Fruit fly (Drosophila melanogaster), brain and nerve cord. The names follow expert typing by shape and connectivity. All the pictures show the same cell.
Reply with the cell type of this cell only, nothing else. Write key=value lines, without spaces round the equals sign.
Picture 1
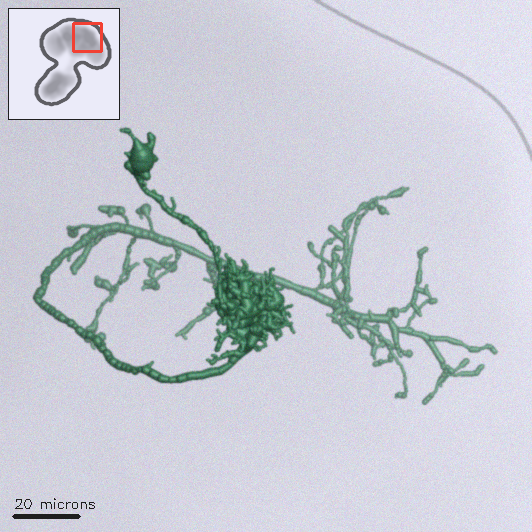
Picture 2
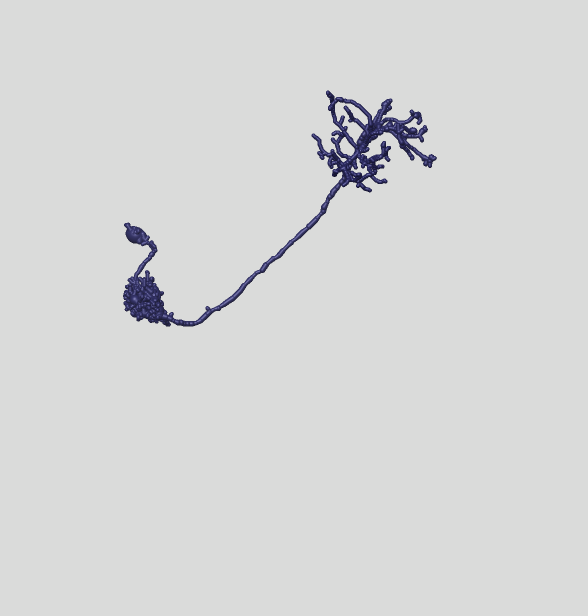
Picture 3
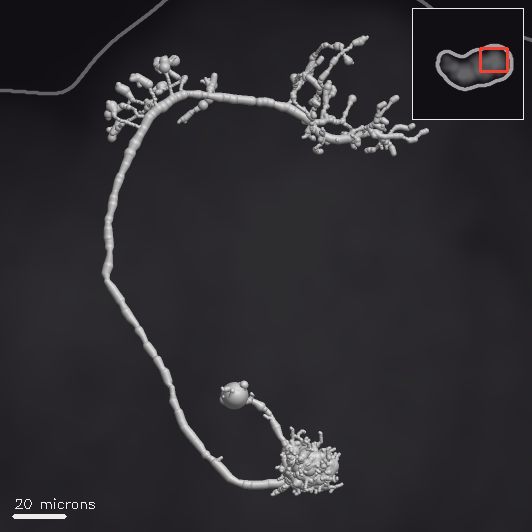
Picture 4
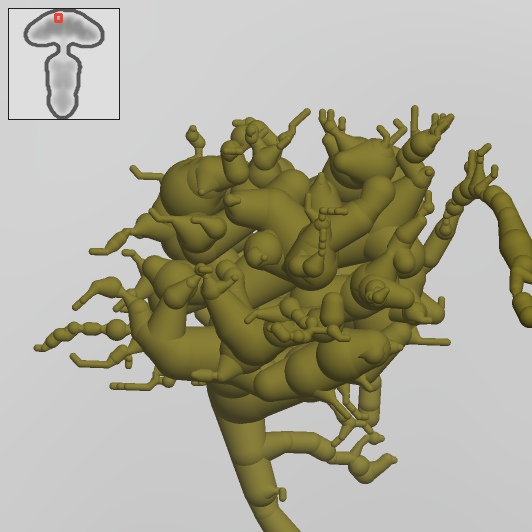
cell_type=DC1_adPN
